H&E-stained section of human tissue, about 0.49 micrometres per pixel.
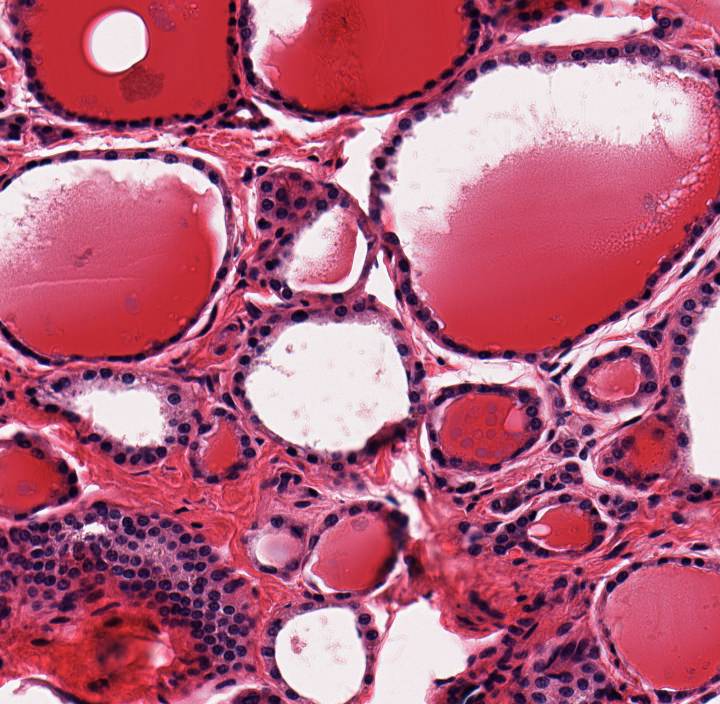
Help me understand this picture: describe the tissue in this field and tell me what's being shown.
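First, architecture: closed round to oval follicles of widely varying size, the largest in the upper half and upper right. Second, lining: a single layer of flattened to low cuboidal cells with small dark round nuclei. Third, contents: most follicles hold homogeneous, deep red-pink colloid. Fourth, lower left: a solid sheet of closely packed cells with small round dark nuclei and no lumen. This is thyroid.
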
